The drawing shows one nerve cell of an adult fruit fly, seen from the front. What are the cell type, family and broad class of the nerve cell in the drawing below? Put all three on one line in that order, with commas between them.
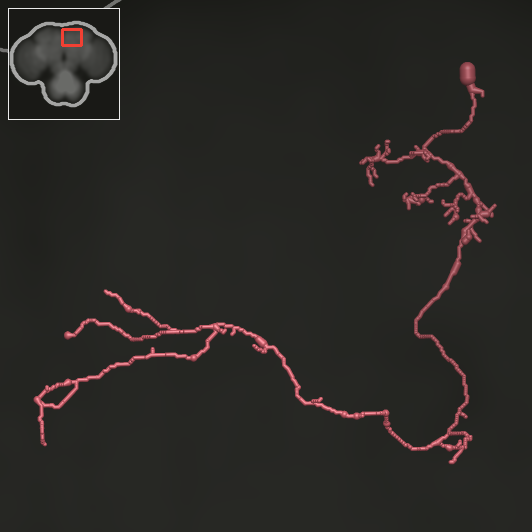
KCg-m, class Kenyon Cell, central-brain intrinsic neuron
